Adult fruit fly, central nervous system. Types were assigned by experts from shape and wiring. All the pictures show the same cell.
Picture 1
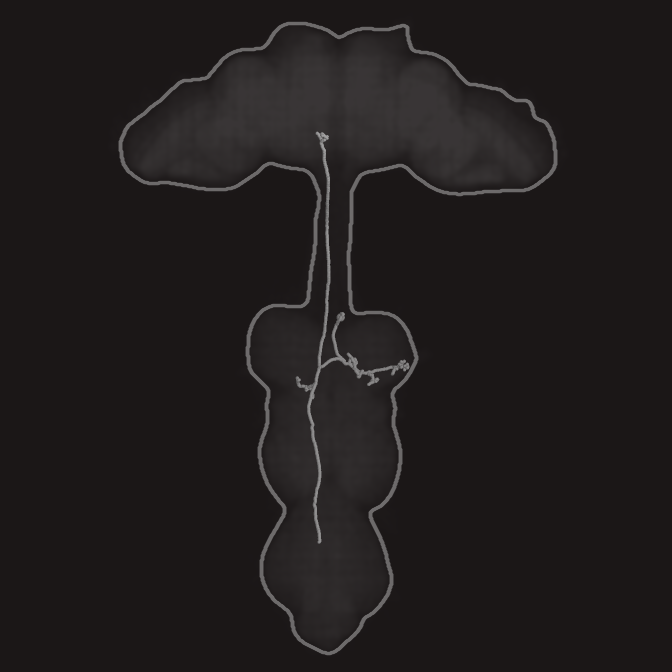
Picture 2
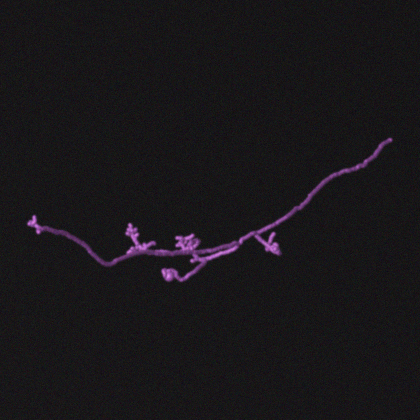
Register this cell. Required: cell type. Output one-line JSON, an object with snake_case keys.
{"cell_type": "AN10B046"}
